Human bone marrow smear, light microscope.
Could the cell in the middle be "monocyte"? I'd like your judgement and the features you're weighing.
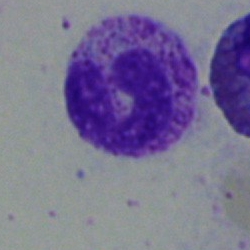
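Dense, dark purple staining marks the nuclear chromatin.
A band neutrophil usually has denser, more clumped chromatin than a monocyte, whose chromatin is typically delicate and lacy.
The nucleus is curved into a horseshoe around a small pale central spot.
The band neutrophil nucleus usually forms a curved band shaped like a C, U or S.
The name monocyte does not fit; the cell is a band neutrophil.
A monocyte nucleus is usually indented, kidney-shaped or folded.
The curve of the nucleus alone could therefore suit either name, while the dense chromatin sets band neutrophil apart. The cell's outline is round and evenly curved. Another nucleated cell, partly cut off, lies just to the right without touching it.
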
